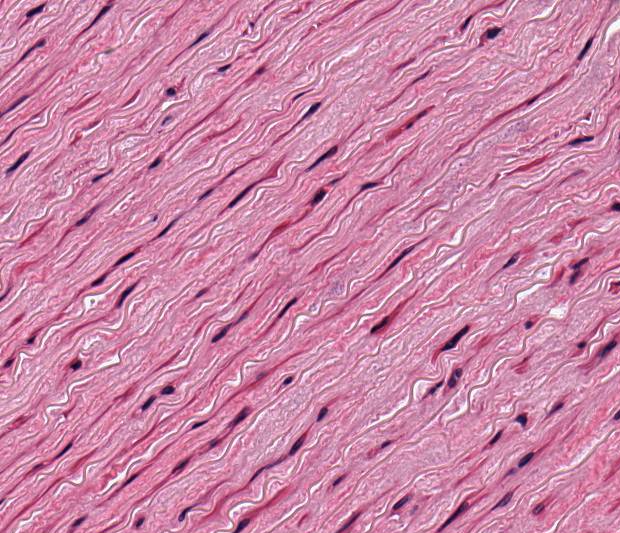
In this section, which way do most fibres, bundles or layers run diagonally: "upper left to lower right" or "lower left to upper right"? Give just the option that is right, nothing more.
Lower left to upper right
